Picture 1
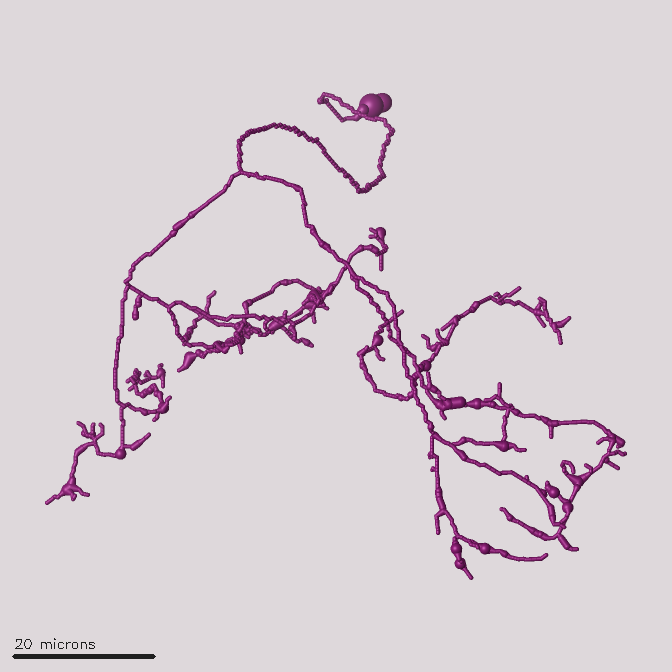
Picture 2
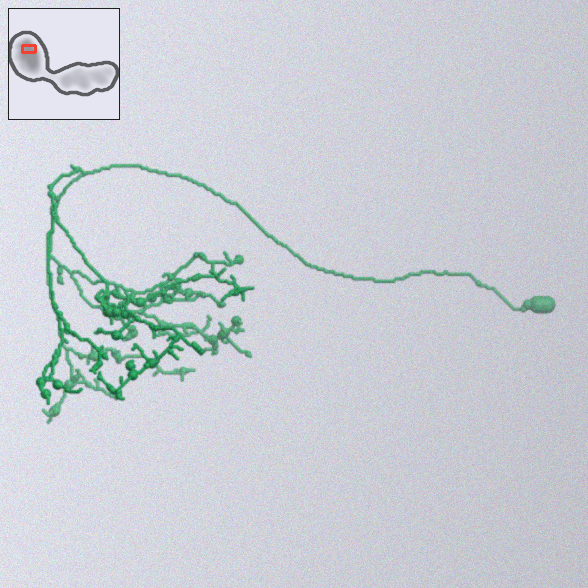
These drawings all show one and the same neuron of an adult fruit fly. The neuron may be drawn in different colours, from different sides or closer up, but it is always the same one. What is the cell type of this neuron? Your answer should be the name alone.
FB4Z_c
